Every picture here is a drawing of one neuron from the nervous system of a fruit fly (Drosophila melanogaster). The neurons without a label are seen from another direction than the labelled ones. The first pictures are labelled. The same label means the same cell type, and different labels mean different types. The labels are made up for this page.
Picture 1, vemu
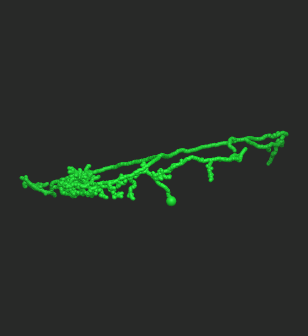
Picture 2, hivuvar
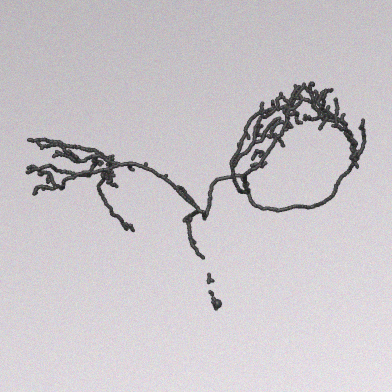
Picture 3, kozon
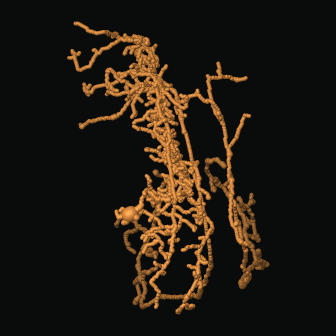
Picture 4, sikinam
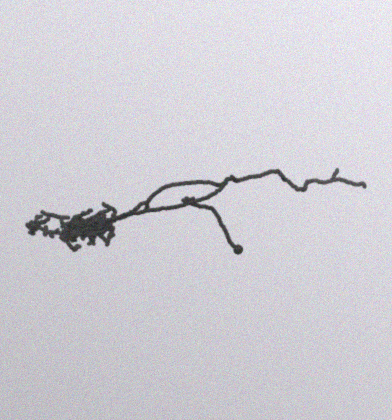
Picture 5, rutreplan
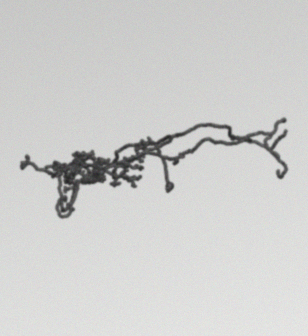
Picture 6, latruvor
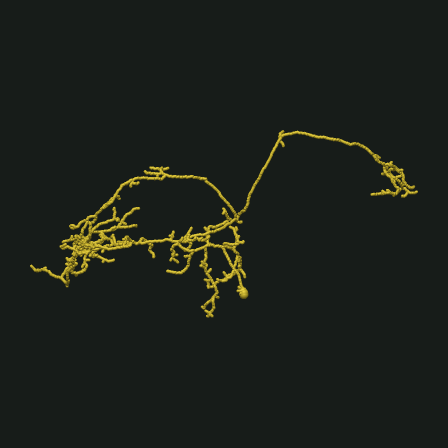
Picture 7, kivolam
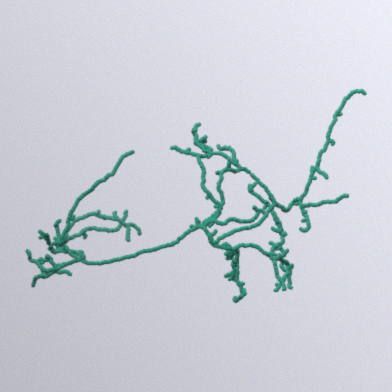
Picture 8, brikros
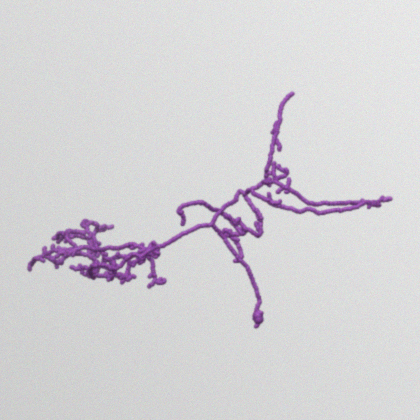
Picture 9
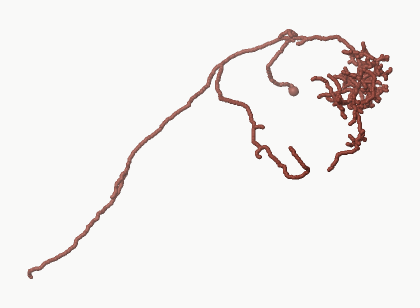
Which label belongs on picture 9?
sikinam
